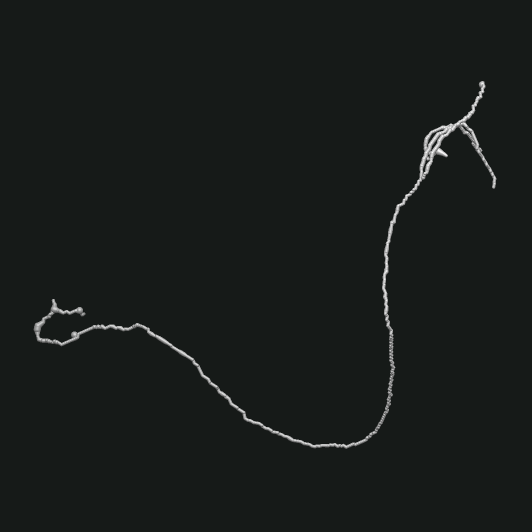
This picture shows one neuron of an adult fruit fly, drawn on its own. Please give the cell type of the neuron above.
ORN_VA6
